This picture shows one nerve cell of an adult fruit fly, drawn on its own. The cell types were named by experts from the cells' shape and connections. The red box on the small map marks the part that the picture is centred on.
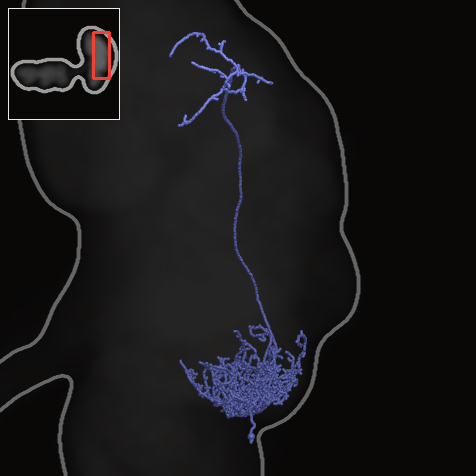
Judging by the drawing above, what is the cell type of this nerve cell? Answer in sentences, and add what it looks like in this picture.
The cell type is AVLP111. This is a central-brain intrinsic neuron. It is in the brain and does not reach the nerve cord. Its cell body lies at the bottom of the picture.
